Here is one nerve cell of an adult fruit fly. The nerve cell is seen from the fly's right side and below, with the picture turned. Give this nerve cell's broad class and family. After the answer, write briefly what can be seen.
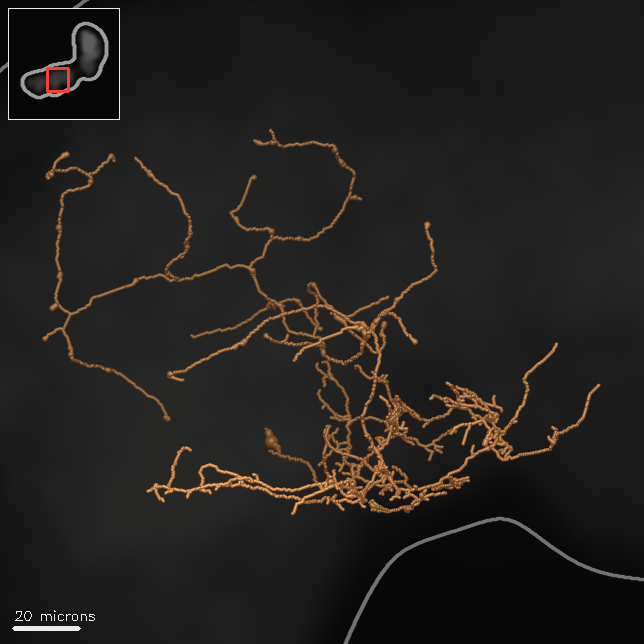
Its broad class is nerve-cord intrinsic neuron. Its family is hemilineage 17A. By the scale bar it is about 170 microns wide in this view. Dozens of branch ends can be seen.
